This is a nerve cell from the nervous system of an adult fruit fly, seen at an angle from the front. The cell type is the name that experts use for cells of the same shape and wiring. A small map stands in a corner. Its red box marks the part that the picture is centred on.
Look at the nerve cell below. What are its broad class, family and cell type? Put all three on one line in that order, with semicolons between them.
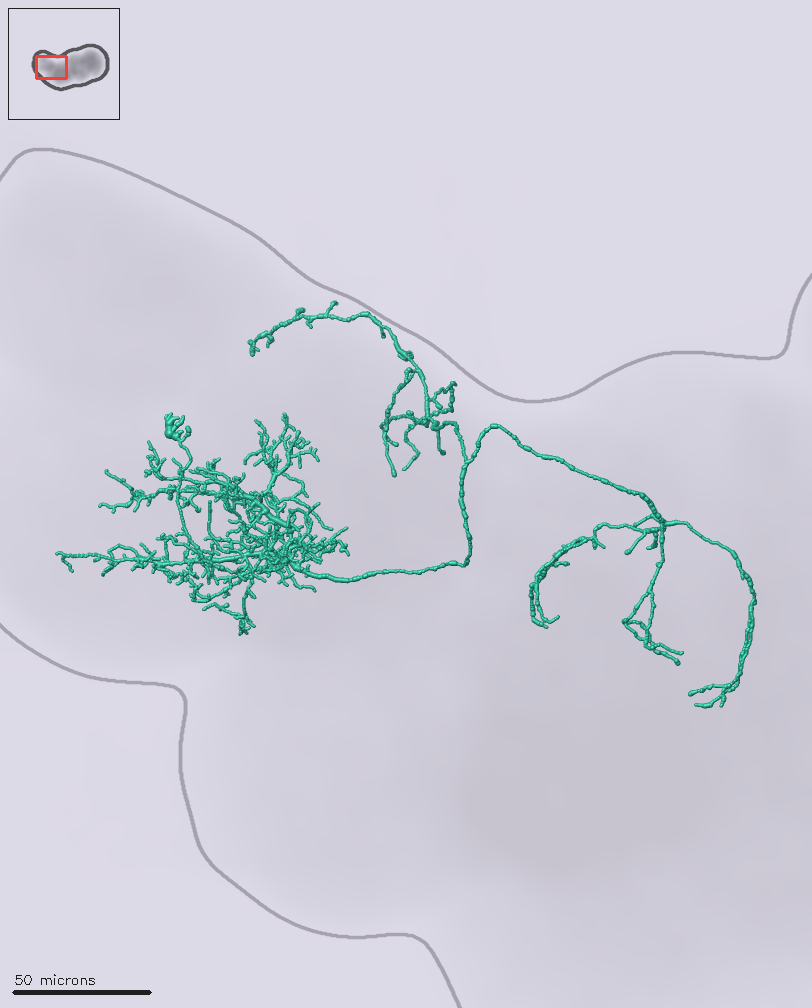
nerve-cord intrinsic neuron; hemilineage 18B; IN18B015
